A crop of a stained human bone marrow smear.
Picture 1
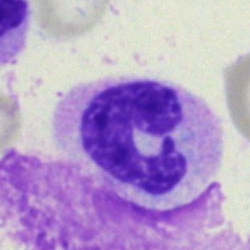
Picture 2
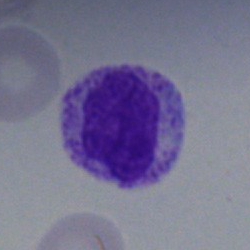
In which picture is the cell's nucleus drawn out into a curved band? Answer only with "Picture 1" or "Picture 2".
Picture 1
